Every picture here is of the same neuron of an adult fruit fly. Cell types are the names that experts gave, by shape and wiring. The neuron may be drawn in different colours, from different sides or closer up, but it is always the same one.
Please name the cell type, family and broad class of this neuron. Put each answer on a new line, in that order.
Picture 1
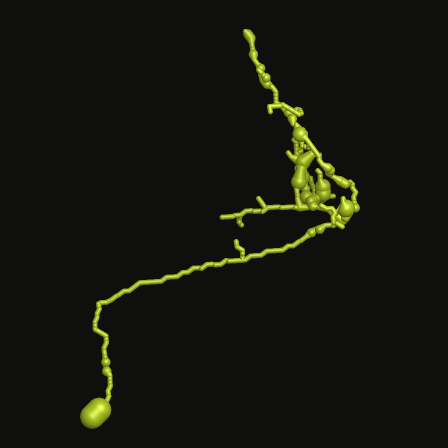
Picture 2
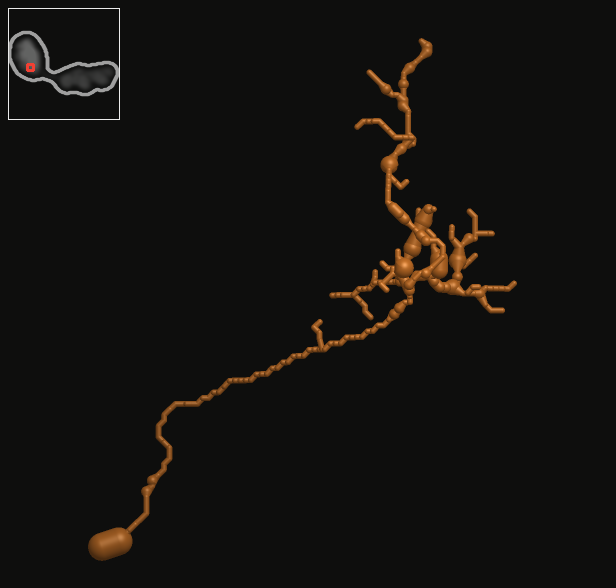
Cm1
Cm
optic-lobe intrinsic neuron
